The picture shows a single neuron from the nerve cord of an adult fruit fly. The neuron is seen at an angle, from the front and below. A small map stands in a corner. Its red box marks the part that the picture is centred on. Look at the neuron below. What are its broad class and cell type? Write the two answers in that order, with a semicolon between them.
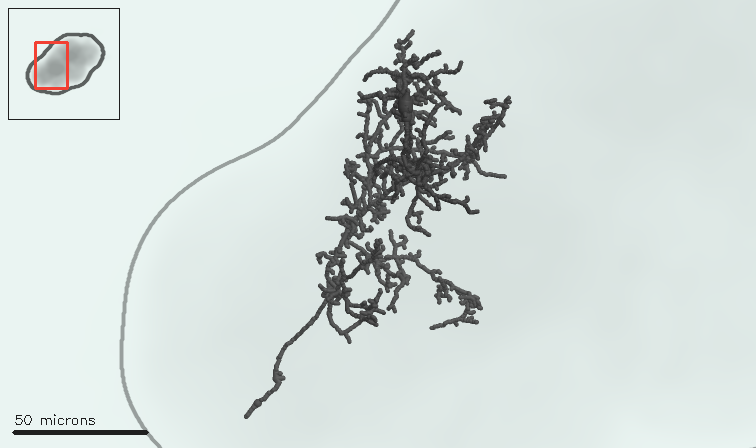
motor neuron of the nerve cord; Sternal adductor MN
